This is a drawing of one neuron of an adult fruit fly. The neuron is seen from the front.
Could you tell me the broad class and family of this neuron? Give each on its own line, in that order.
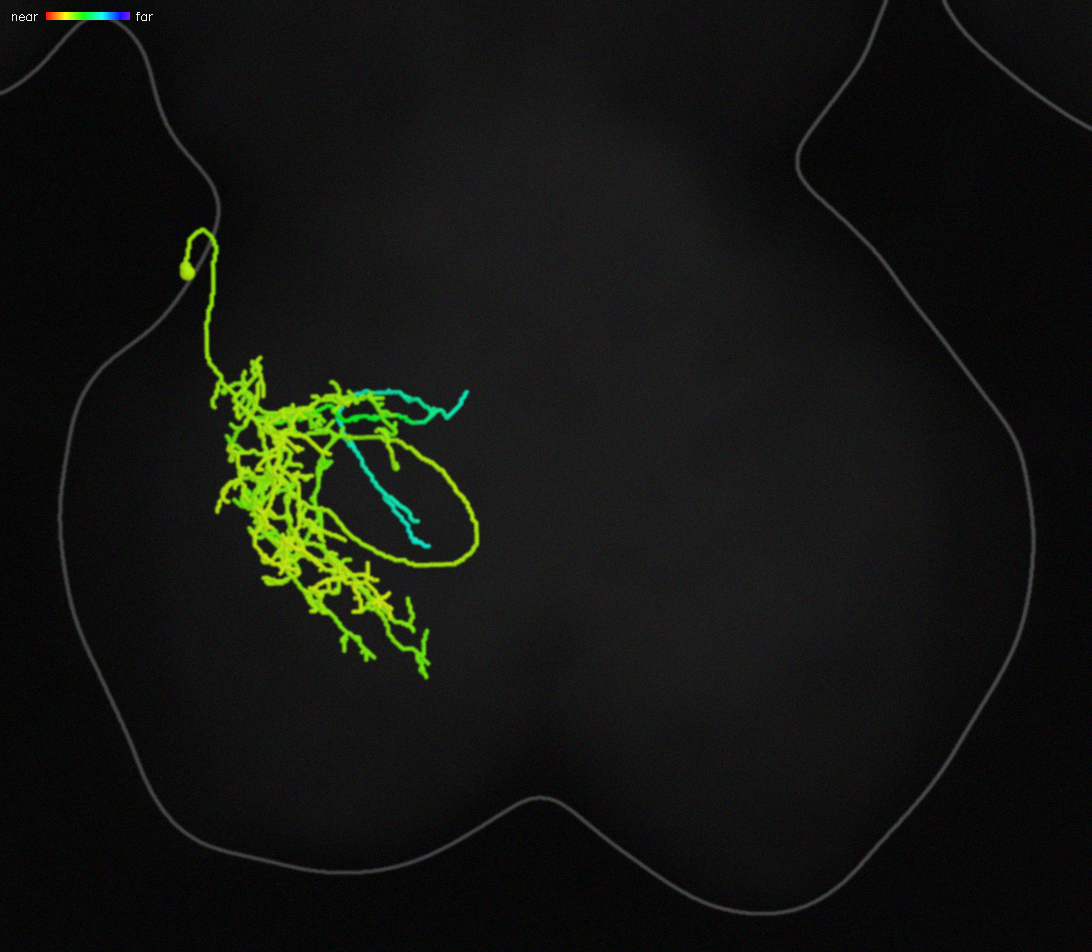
nerve-cord intrinsic neuron
hemilineage 17A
